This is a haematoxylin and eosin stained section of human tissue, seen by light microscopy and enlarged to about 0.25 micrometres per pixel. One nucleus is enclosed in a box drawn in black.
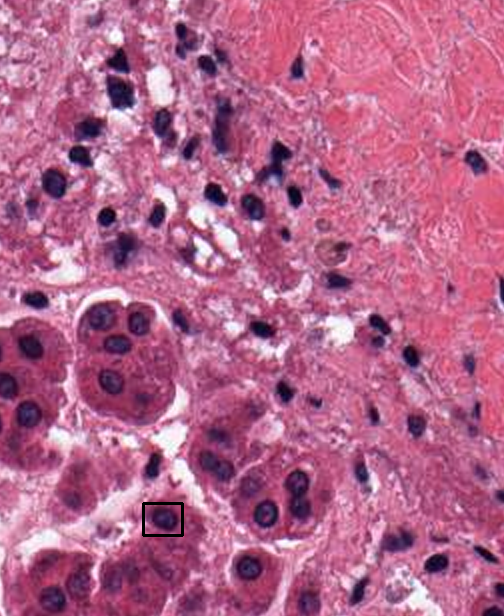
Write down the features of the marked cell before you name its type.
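The nucleus is round, dark-staining, and roughly the same size as the nuclei of the neighbouring large pink cells. The cell lies in a cluster of similar large pink cells, with a pale cleft above it that contains a small, dark, elongated nucleus. The marked cell is an adrenal cortical cell.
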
